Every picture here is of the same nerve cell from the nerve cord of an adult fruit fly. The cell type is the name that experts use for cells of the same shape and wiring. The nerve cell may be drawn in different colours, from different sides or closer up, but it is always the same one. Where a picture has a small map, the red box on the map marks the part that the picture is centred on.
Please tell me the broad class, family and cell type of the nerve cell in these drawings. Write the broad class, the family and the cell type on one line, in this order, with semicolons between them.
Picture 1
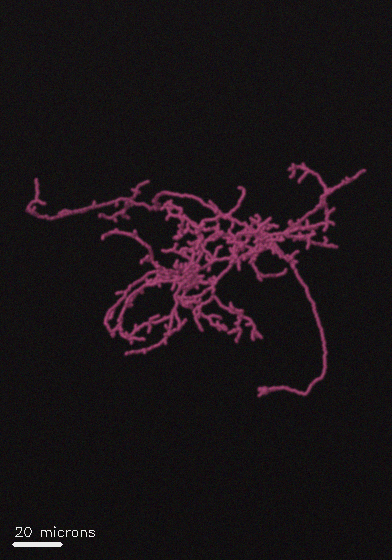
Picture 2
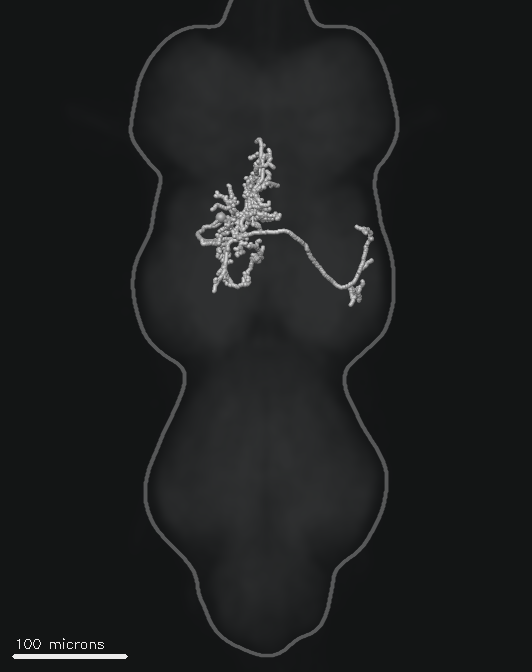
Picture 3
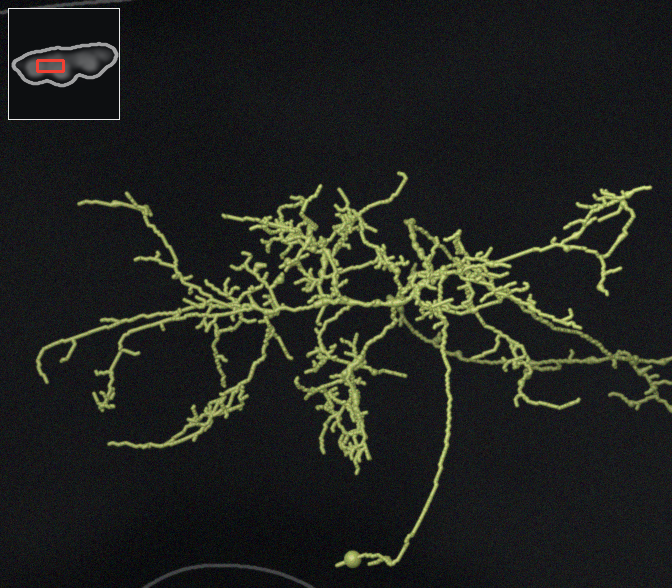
nerve-cord intrinsic neuron; hemilineage 07B; IN07B058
